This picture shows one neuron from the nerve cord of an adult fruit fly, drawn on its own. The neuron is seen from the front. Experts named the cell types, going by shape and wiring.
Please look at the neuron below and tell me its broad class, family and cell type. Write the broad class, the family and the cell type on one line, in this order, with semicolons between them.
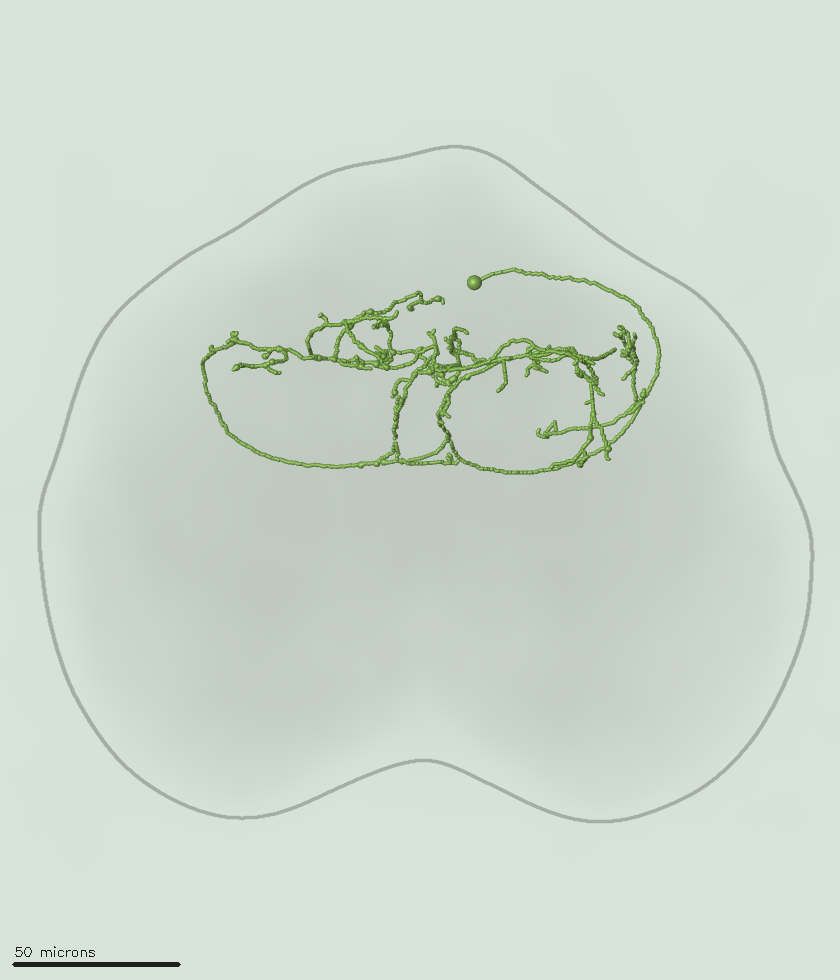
nerve-cord intrinsic neuron; hemilineage 19B; IN19B088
